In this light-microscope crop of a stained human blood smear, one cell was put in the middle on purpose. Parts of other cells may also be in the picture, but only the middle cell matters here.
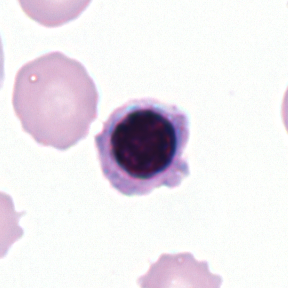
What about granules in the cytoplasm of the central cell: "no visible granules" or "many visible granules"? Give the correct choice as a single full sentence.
There is no granule to be seen in the cytoplasm of this cell.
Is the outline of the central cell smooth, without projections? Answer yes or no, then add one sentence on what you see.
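No. The cell's outline is irregular and ragged rather than smoothly round.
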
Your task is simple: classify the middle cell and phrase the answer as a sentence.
This crop is built around a normoblast at its centre.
